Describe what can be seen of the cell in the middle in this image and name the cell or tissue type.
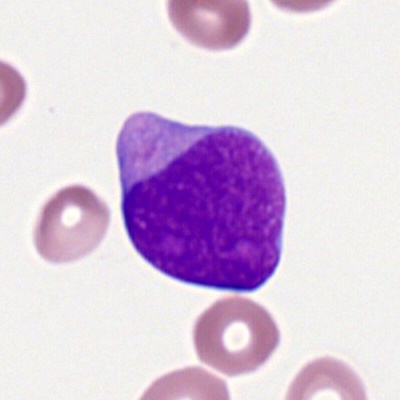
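Look first at the nucleus: it is one unlobed mass, not split into lobes. The only cytoplasm you can see forms a pale blue-lilac cap at the upper left of the cell. Check that cap carefully and you will find neither granules nor vacuoles. What you are looking at is a myeloblast.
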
